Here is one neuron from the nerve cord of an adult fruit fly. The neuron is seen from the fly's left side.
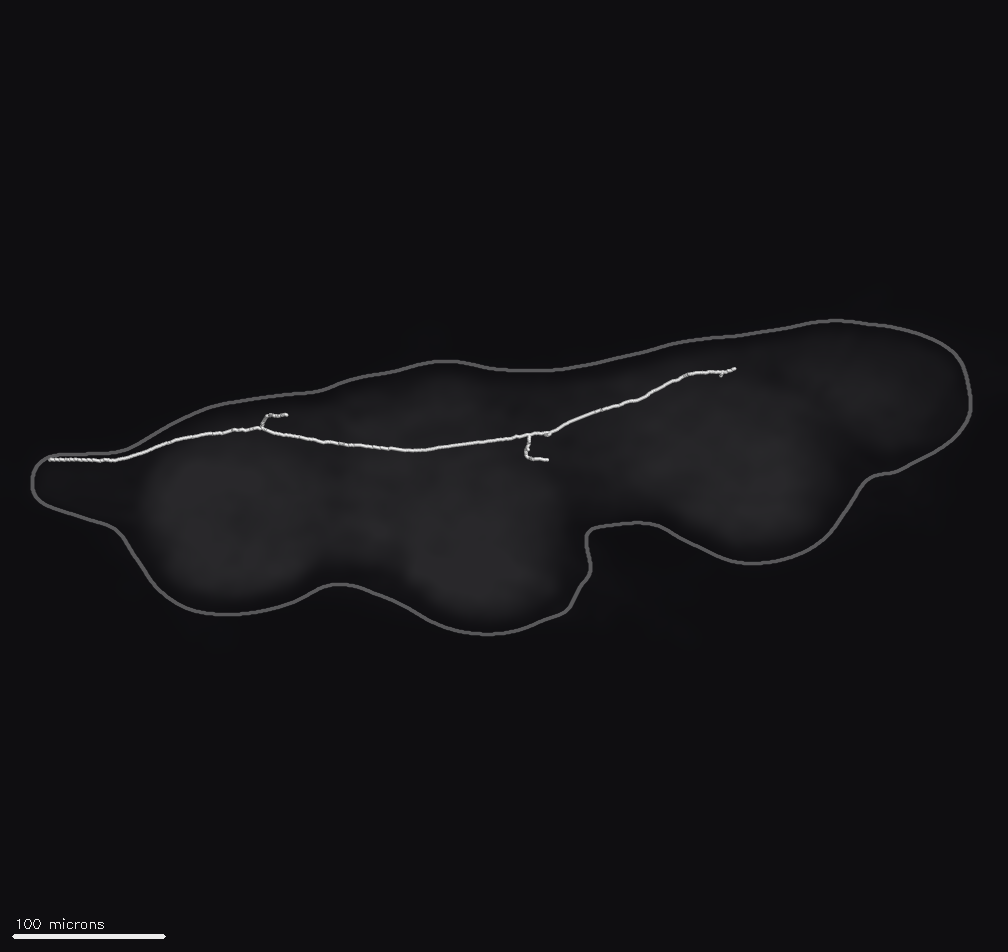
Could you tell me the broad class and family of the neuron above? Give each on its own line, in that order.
descending neuron
hemilineage PSp2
